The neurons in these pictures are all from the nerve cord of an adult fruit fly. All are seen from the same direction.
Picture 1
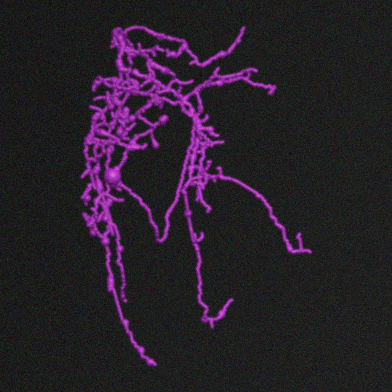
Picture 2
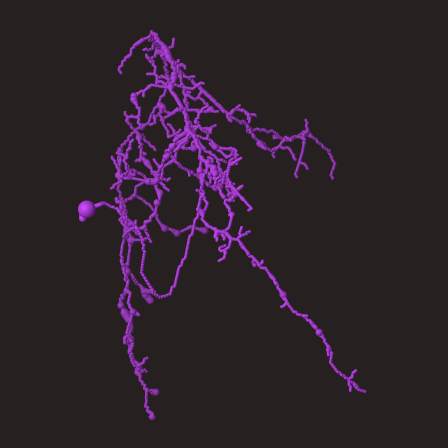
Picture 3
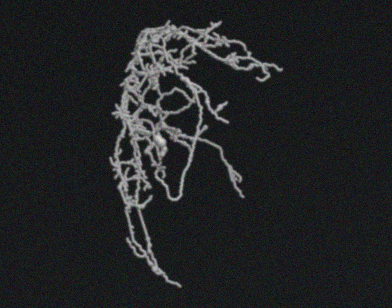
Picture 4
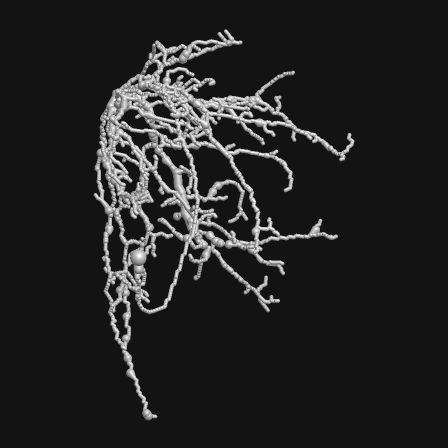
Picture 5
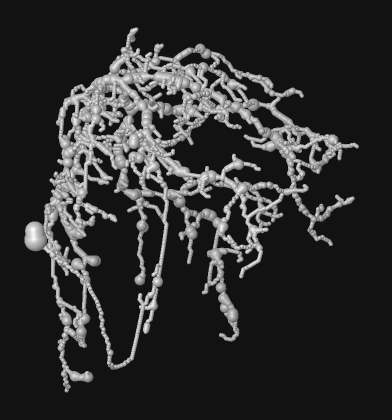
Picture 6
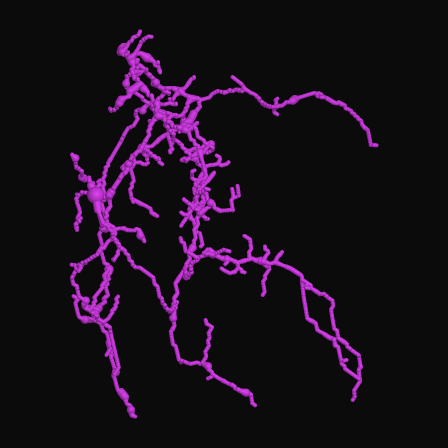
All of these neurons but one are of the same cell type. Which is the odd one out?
5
